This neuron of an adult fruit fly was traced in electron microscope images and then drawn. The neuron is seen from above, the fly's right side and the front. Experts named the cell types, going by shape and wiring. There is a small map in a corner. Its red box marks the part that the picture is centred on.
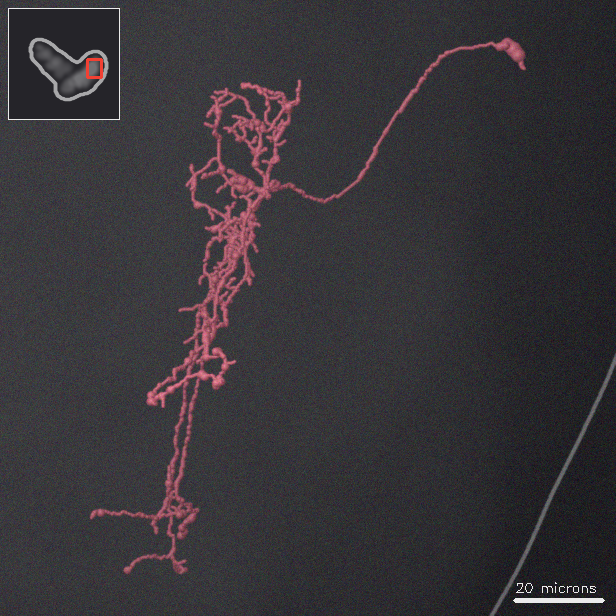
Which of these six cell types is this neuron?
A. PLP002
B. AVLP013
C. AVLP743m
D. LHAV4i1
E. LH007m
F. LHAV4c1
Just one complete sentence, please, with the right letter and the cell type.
Option C is AVLP743m, the cell type of the neuron.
